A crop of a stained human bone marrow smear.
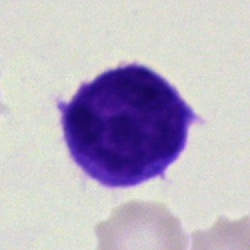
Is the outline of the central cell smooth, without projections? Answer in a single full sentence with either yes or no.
No, this cell is bounded by a rough outline.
